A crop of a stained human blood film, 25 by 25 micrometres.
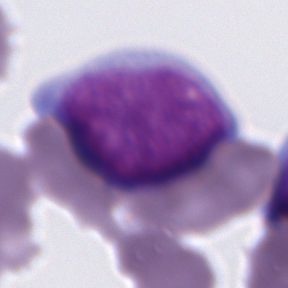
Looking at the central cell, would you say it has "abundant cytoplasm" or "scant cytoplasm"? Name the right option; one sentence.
Around its nucleus, the cell has no more than a narrow rim of cytoplasm.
